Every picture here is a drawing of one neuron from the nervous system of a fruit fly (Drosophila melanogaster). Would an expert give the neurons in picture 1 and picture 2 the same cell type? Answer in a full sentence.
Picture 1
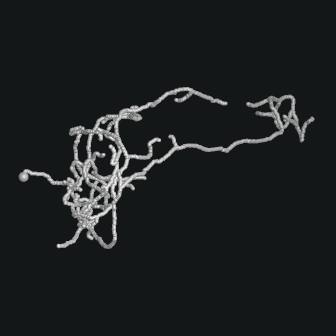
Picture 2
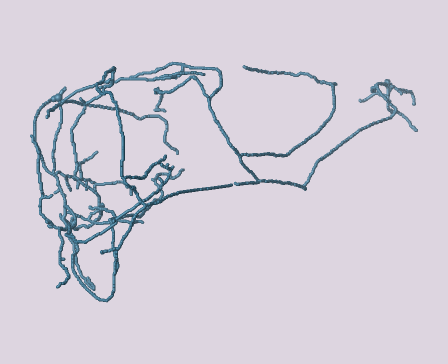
They are of the same cell type.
